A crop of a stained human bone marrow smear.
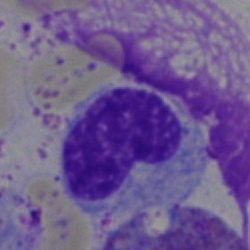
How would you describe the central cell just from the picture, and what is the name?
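Here the nucleus is kidney-shaped, with its indentation on the lower right side. It sits toward the left of the cell, so more cytoplasm is left over on the right. Its chromatin looks dark purple and dense, flecked with small paler spots. The cytoplasm, by contrast, is a pale greyish blue. I make this a band neutrophil.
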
